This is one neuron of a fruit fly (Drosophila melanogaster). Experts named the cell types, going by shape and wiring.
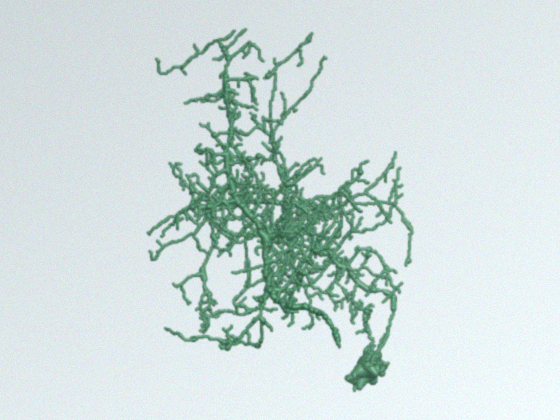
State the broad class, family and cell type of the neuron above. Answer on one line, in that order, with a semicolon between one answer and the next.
motor neuron of the nerve cord; hemilineage 15B; Acc. ti flexor MN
